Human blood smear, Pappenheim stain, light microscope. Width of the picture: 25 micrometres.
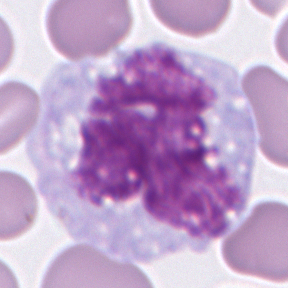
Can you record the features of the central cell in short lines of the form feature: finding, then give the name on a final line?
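Outline: irregular, slightly bumpy, not smoothly round
Nucleus: irregular and folded
Cleft: narrow, pale, across the upper nucleus
Cytoplasm: pale blue-grey
Cell: monocyte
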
